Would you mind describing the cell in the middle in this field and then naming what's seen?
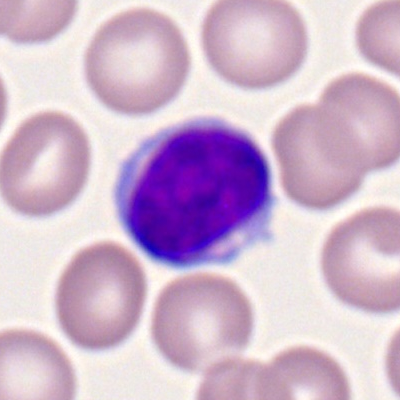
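First, the nucleus fills most of the cell, leaving a thin cytoplasmic rim. Second, the cytoplasm is pale blue. Third, the chromatin is dense and dark purple. Fourth, a small ragged cytoplasmic tag sticks out at the lower right edge. Conclusion: lymphocyte.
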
